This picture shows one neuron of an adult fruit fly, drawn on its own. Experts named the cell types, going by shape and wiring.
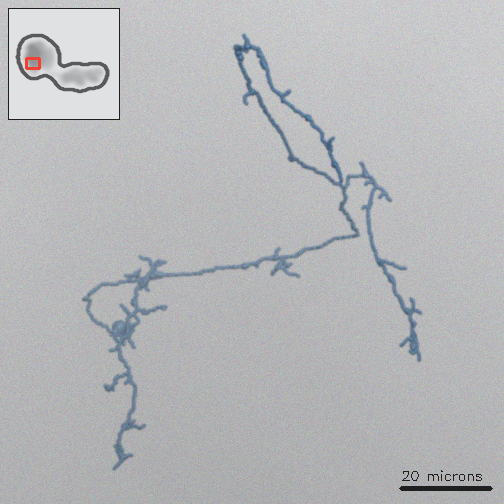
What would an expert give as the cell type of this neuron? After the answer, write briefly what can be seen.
Its cell type is TmY9b. Its broad class is optic-lobe intrinsic neuron. By the scale bar it is about 100 microns tall in this view. The picture shows dozens of branch ends.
